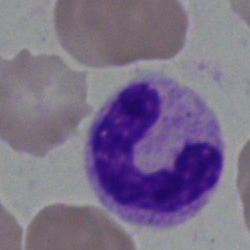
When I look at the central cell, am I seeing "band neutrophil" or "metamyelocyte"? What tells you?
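A band neutrophil, not a metamyelocyte. Check the nucleus: a single curved band shaped like a letter C, its two ends leaving a gap that faces the upper right. Check the cytoplasm: a moderate amount, pale lilac, surrounding the nucleus and filling the inside of its curve. Check the granules: fine, faint and lilac, in the cytoplasm.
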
